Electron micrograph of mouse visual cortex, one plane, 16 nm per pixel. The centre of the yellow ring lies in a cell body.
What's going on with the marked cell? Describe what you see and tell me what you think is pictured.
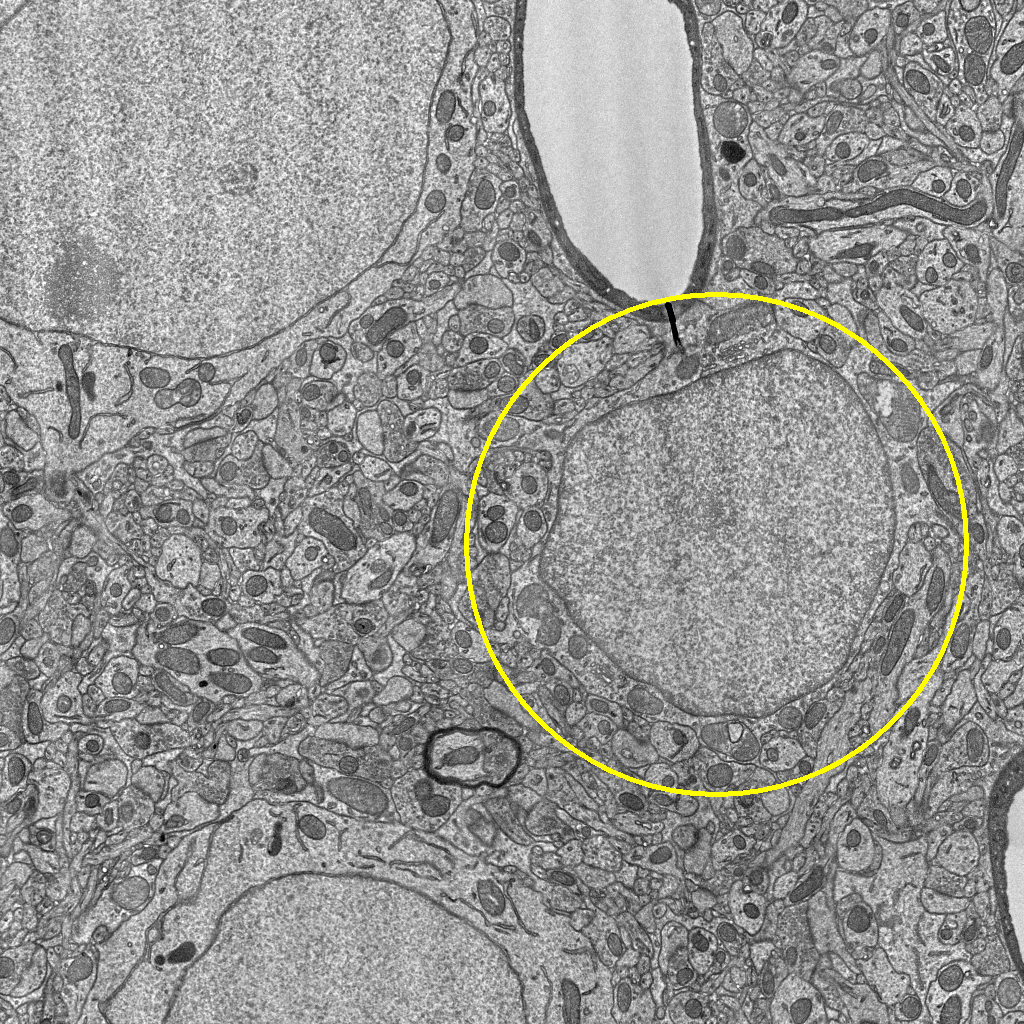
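Most of the cell body is taken up by a large, rounded nucleus, and its full outline stays inside the ring. Look at the envelope: no deep infoldings anywhere. In this plane there's no distinct nucleolus either. What you're looking at is an astrocyte.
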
